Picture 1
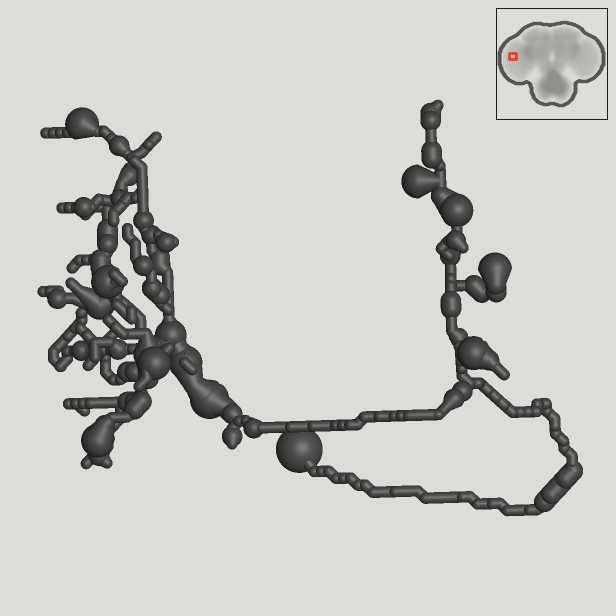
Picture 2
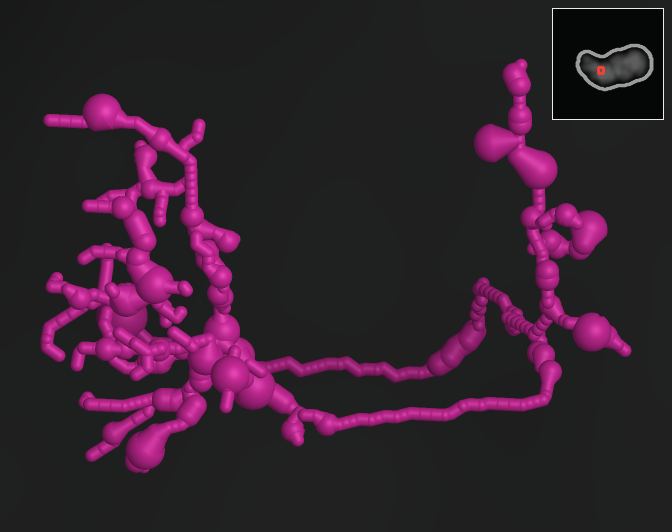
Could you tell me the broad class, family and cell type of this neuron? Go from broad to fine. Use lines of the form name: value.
broad class: optic-lobe intrinsic neuron
family: T
cell type: T4a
